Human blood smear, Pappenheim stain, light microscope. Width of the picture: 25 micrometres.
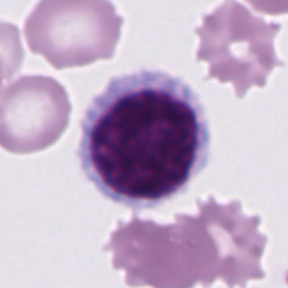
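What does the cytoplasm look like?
It is pale blue and holds no vacuoles.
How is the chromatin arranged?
Densely, in coarse clumps.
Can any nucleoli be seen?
No, none are visible in the nucleus.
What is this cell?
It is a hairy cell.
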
